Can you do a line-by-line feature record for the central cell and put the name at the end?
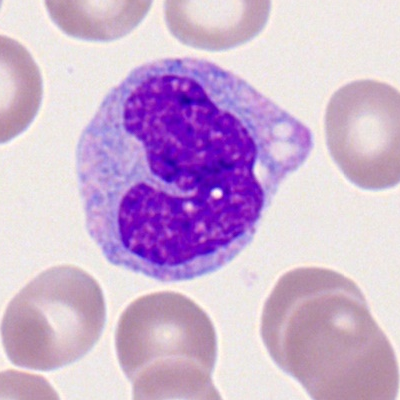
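Granules: fine and pinkish, scattered through the cytoplasm
Vacuoles: a few small clear ones near the upper right edge
Chromatin: purple and lacy, mottled with lighter patches
Amount of cytoplasm: plenty, pale grey-blue
So this one is: monocyte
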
